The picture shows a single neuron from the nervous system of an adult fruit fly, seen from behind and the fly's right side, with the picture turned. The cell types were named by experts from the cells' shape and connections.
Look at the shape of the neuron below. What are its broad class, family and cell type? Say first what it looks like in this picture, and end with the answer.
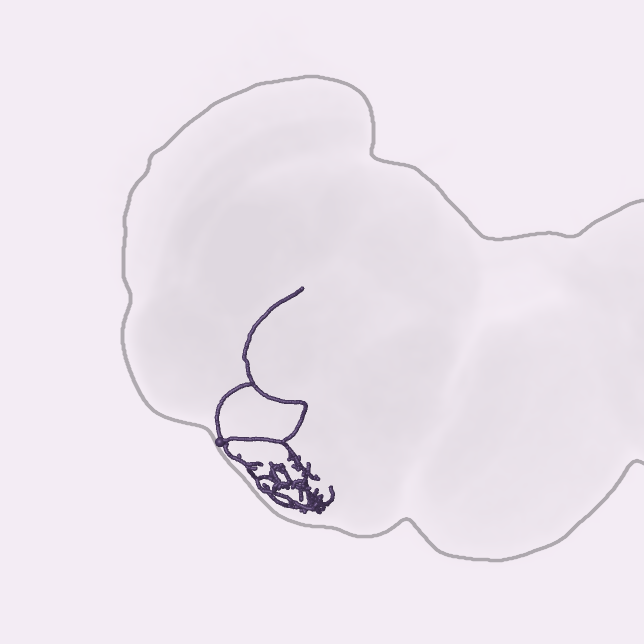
As drawn here it is taller than it is wide. This is a central-brain intrinsic neuron. The family is hemilineage SMPpm1. The cell type is CB0943.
